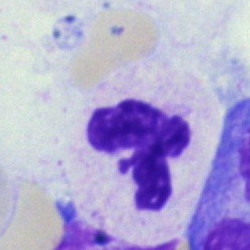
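Segmented neutrophil, the central cell in a stained human bone marrow smear. Its outline is roughly round, and abundant cytoplasm surrounds the nucleus. The chromatin stains dark purple and appears dense, and no nucleoli can be seen.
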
